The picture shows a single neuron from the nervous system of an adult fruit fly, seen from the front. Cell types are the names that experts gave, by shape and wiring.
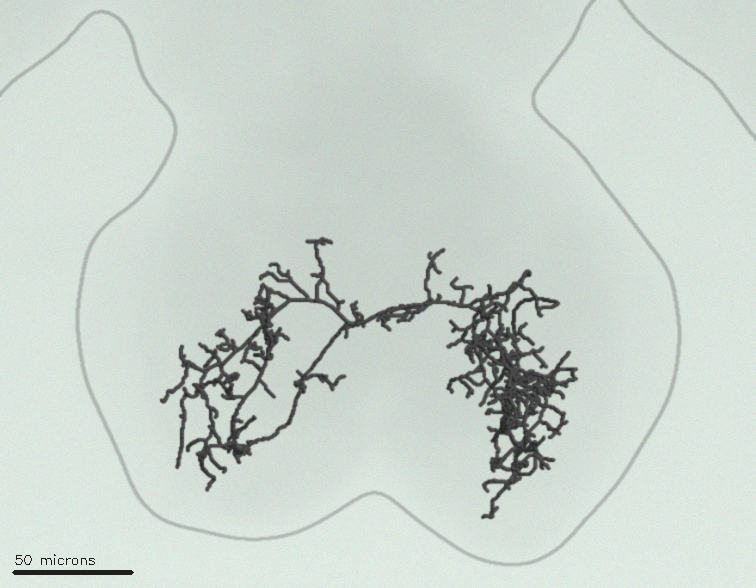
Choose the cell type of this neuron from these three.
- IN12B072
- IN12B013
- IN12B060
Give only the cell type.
IN12B013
